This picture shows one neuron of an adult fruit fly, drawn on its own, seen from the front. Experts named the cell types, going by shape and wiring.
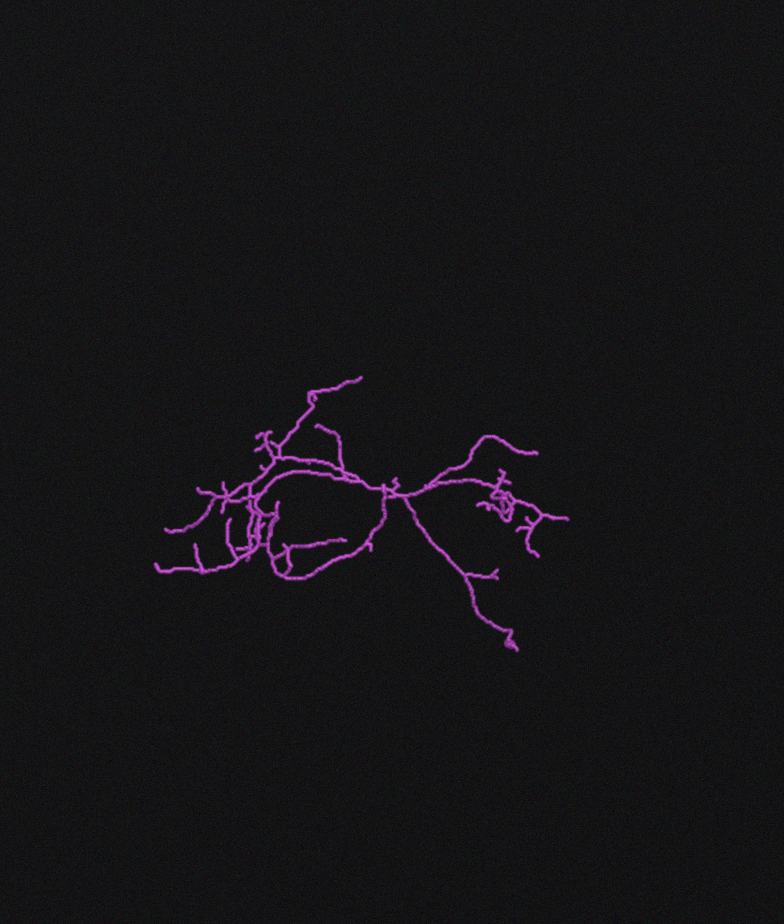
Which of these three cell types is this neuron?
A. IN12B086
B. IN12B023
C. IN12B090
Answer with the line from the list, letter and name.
C. IN12B090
